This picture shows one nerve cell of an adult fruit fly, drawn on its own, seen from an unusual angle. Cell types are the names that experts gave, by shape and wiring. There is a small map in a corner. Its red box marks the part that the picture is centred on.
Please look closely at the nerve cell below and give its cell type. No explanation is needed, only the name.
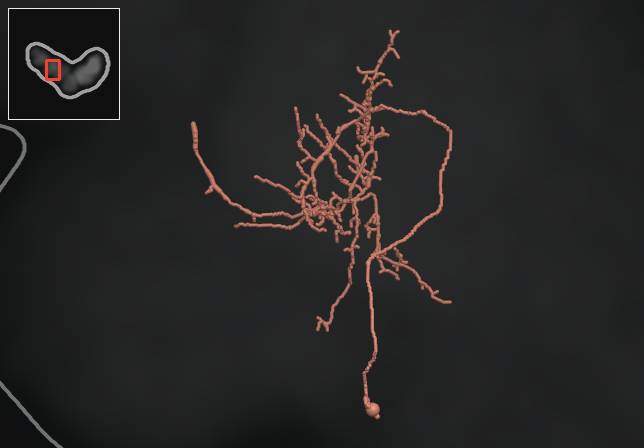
IN02A037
